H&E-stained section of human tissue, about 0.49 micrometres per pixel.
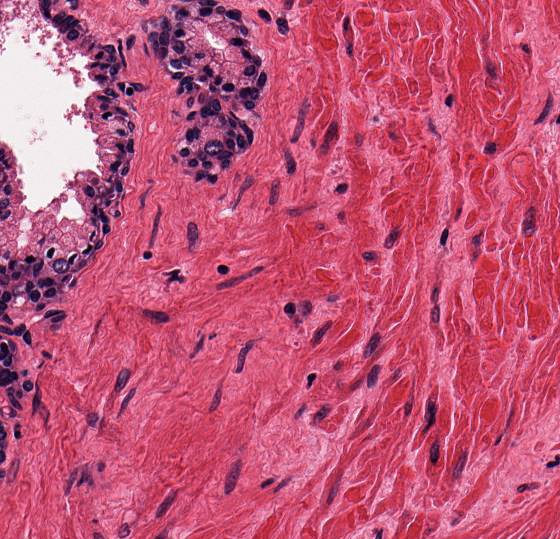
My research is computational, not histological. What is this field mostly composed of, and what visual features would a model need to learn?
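This is fibromuscular stroma. Apart from a single gland in the upper left corner, densely packed bright pink spindle-shaped fibres fill the field, with mostly elongated, spindle-shaped nuclei.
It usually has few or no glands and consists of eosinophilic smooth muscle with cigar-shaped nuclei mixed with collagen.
Notice the gland's lining: crowded, dark, rounded nuclei stacked in more than one layer.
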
